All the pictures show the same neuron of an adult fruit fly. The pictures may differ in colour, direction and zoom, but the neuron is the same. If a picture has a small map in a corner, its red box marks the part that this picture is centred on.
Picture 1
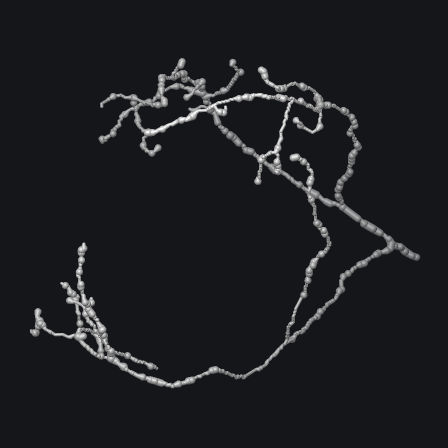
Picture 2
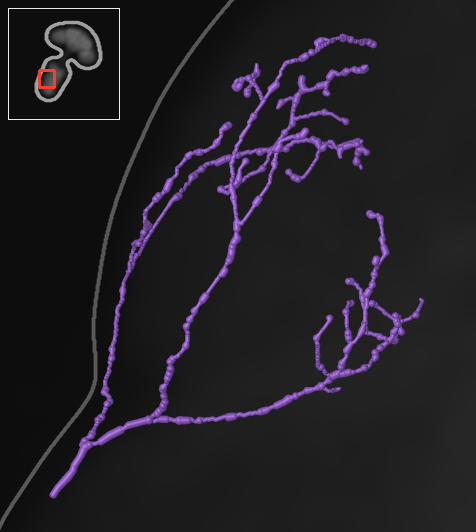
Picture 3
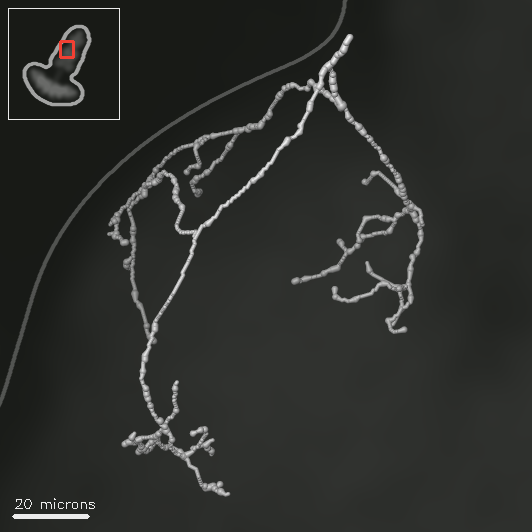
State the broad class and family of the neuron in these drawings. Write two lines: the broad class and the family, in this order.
sensory neuron entering the nerve cord
class mechanosensory proprioceptive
